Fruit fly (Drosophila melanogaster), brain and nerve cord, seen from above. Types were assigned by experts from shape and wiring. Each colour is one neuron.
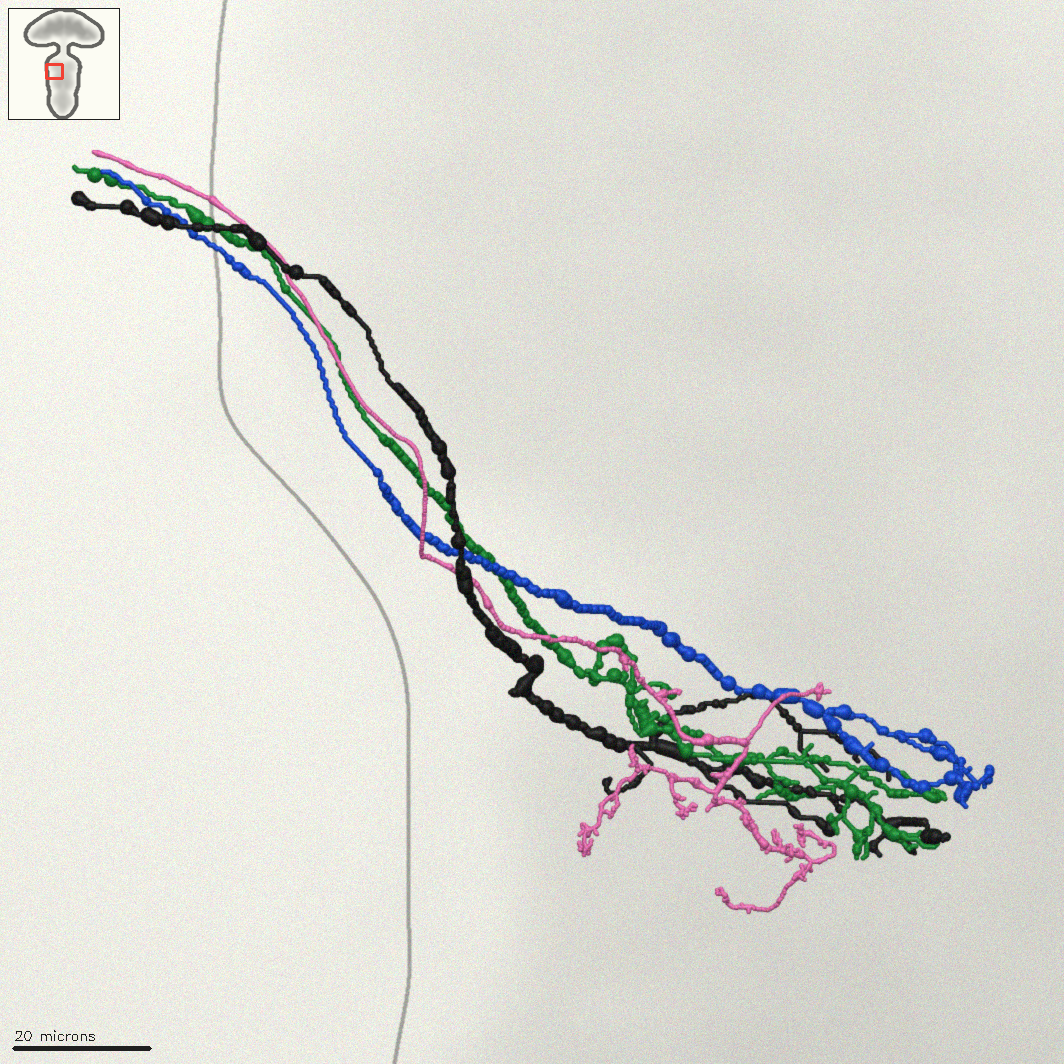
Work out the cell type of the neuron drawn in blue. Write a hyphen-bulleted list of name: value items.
- cell type: WG1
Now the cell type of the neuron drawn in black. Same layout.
- cell type: WG2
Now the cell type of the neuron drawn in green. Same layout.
- cell type: WG3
